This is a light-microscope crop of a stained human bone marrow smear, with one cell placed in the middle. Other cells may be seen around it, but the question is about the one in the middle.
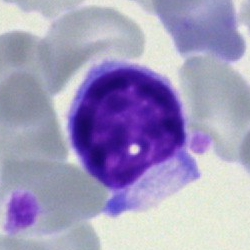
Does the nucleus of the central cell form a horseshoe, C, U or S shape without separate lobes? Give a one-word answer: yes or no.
No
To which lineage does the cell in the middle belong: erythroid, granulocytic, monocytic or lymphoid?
lymphoid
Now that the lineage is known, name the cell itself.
lymphocyte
